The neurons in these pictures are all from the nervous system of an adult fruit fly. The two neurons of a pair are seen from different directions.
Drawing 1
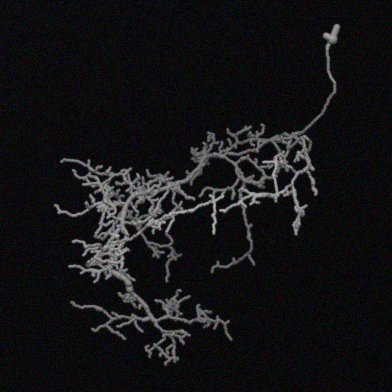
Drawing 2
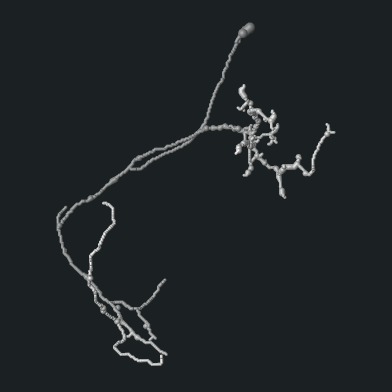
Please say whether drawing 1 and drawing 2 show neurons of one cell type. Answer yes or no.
no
